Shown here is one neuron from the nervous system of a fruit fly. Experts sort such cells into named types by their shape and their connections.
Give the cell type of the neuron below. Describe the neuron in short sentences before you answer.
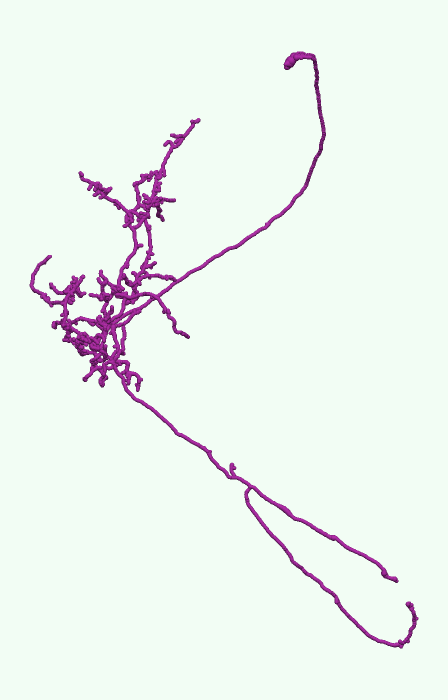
In this view it is taller than it is wide. This is a central-brain intrinsic neuron. Its cell type is WED025.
